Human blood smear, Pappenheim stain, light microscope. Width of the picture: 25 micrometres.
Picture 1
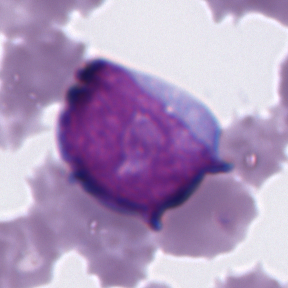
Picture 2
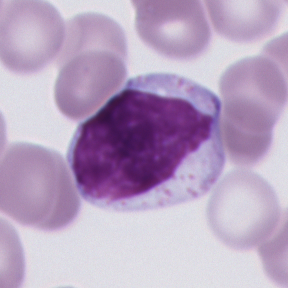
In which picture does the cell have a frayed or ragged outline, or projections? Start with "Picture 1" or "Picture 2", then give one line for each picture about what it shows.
Picture 1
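Picture 1: Small pointed projections stick out from the lower and right edges of the cell.
Picture 2: The cell outline is roughly round with a smooth edge.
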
